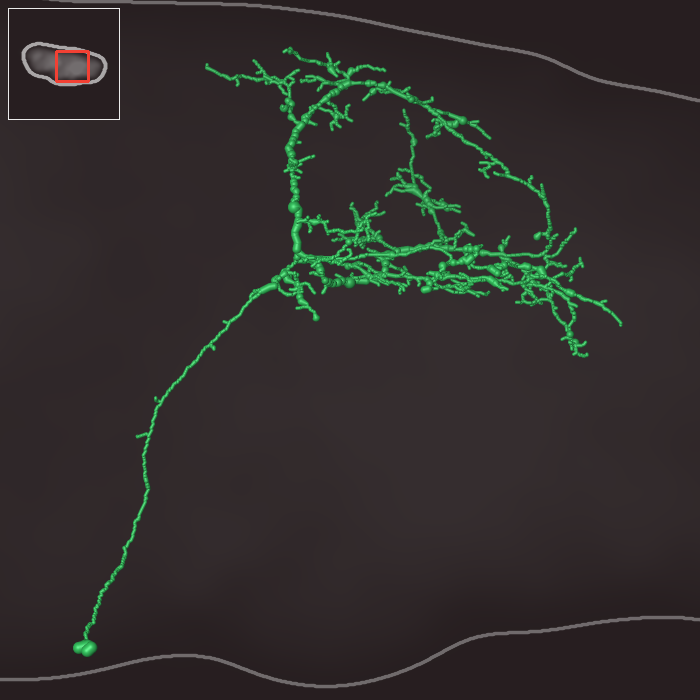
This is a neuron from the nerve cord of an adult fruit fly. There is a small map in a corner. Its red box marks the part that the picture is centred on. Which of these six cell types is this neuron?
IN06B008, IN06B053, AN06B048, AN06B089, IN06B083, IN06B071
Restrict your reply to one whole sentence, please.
The neuron has IN06B071 as its cell type.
